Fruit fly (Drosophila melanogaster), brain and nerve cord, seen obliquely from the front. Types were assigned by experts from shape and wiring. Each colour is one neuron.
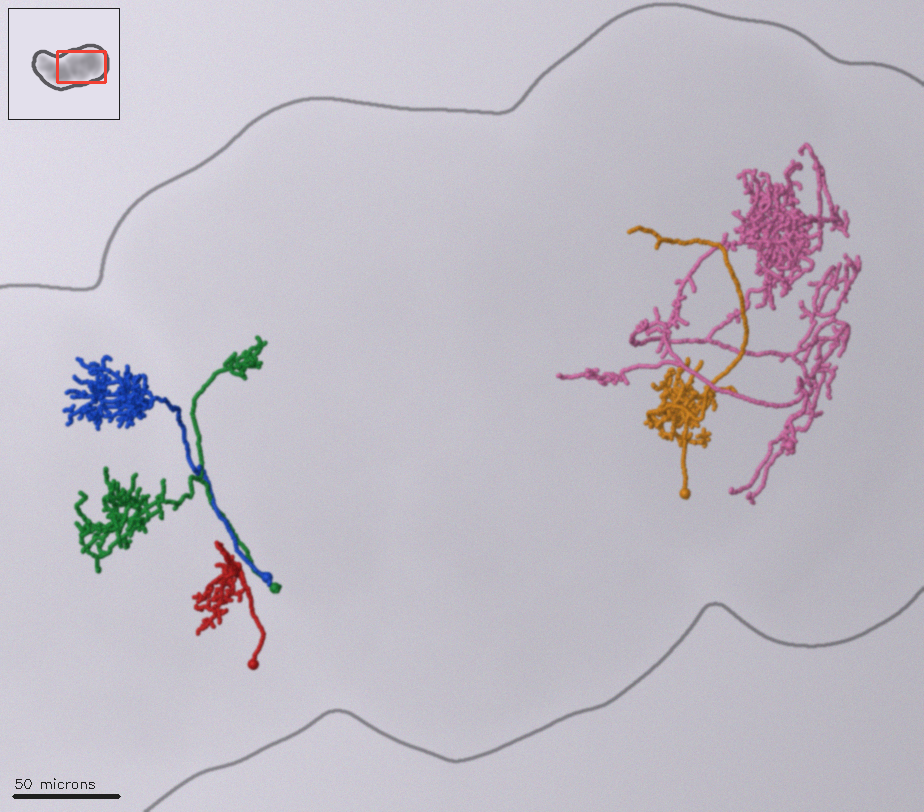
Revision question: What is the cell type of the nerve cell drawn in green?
LC13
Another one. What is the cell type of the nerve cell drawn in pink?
LOLP1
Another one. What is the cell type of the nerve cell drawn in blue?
Li14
